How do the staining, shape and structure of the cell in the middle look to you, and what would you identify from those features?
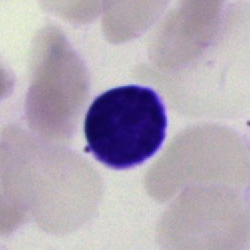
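Dark nuclear staining occupies nearly the entire cell. No nucleoli are visible, and the cell contains no visible granules. A tiny dark dot lies on the lower left edge of the cell. The cell is a lymphocyte.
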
